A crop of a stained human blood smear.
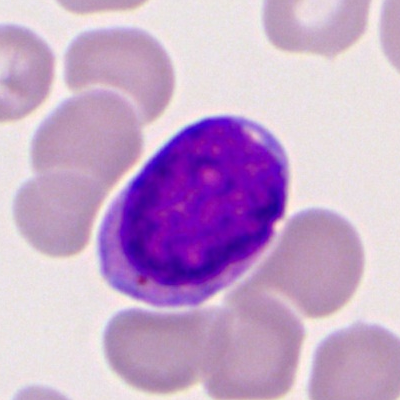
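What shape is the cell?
Oval and smooth-edged, with its long axis running from upper right to lower left.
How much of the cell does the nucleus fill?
Most of it, leaving a scant rim of cytoplasm, widest at the lower left.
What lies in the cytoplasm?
One tiny red-purple dot near the lower edge, set in pale bluish-lilac cytoplasm.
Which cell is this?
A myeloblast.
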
